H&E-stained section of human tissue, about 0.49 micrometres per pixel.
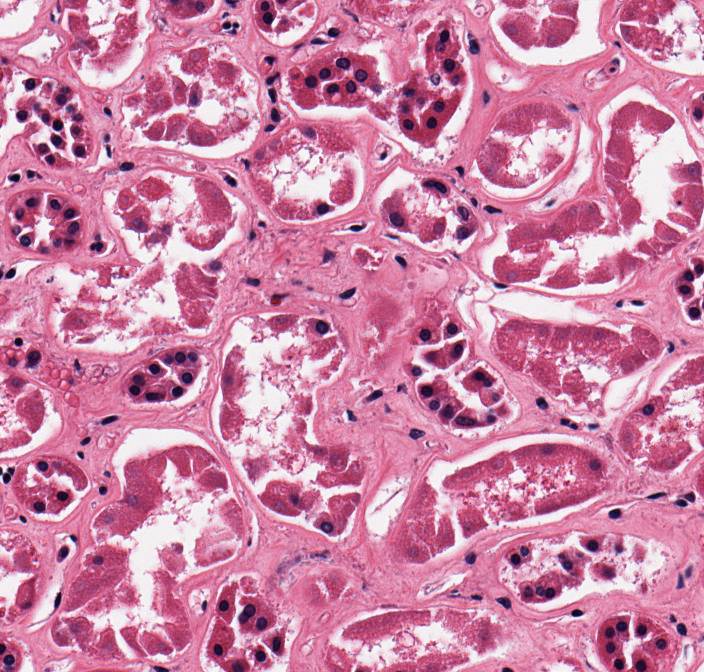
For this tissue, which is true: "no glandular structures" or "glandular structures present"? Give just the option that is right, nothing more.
Glandular structures present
